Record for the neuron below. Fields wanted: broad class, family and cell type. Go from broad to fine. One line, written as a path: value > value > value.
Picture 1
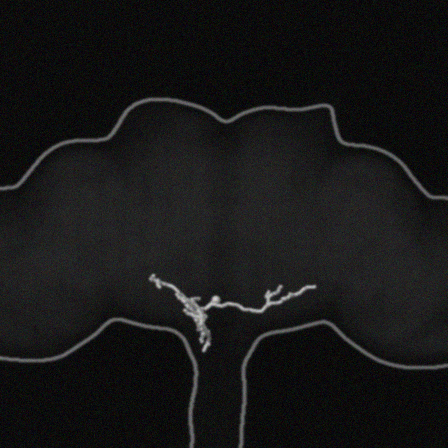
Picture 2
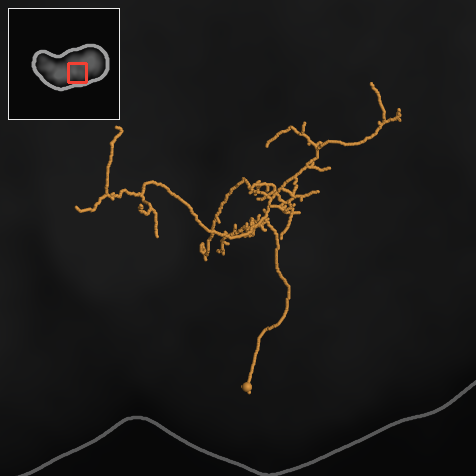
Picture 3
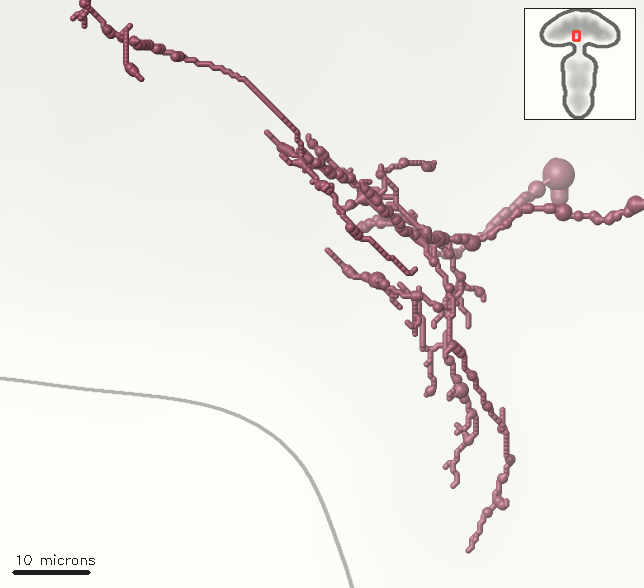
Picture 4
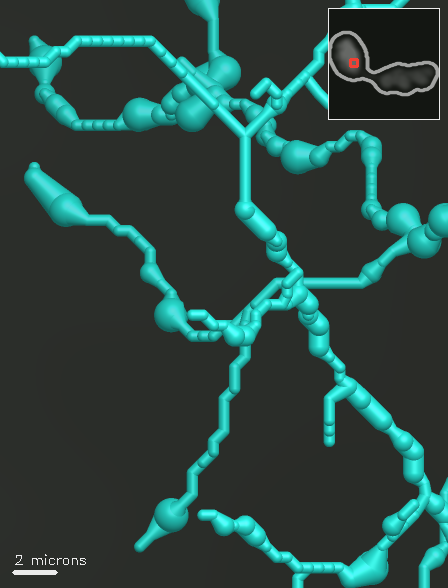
central-brain intrinsic neuron > hemilineage LB3 > GNG435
